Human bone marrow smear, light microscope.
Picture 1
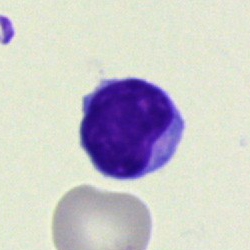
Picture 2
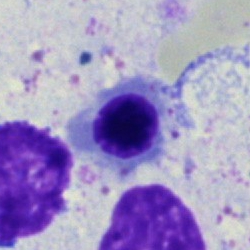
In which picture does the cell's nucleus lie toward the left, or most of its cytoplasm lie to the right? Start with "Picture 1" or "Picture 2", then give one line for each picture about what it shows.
Picture 1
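Picture 1: The cytoplasm is scant and shows mainly as a pale bluish crescent on the right side.
Picture 2: The cytoplasm is wider on the left side of the nucleus than on the right.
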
